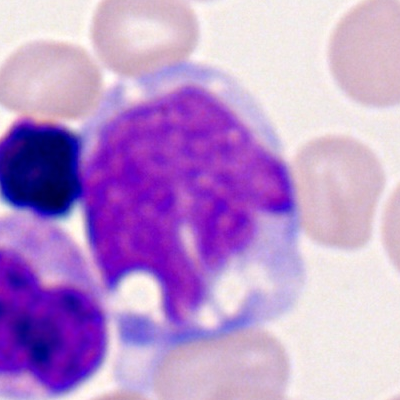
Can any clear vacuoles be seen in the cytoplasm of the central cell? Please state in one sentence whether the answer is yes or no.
Yes, what the cytoplasm of this cell holds is one or more clear vacuoles.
